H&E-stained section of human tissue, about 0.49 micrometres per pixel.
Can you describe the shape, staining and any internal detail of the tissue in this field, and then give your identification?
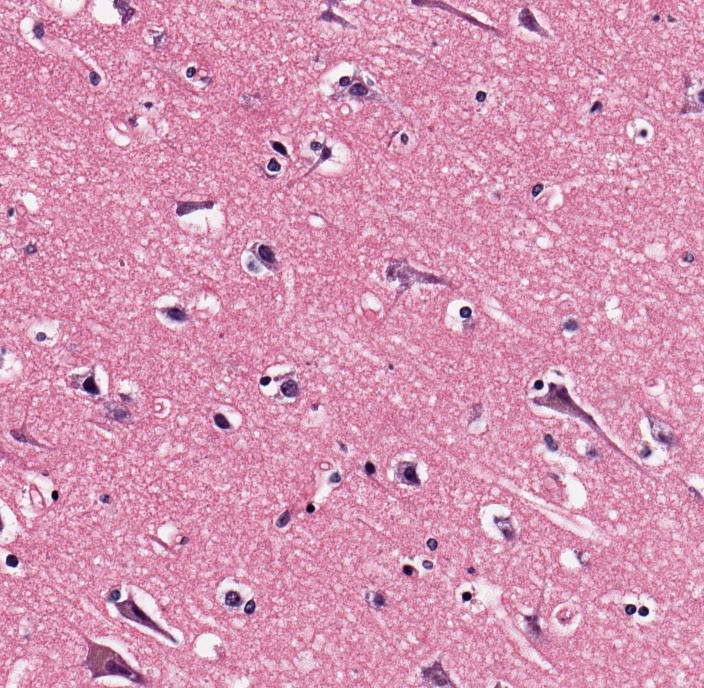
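Finely granular pink neuropil with scattered cells fills the field, without epithelium or glands. Several neurons have triangular cell bodies tapering into a single long process, as at the right edge of the centre and the lower left. Small round dark nuclei with little visible cytoplasm are scattered throughout, often paired or clustered beside neuron bodies. Faint fibre-like pink streaks run mostly diagonally. This is cerebral cortex.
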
